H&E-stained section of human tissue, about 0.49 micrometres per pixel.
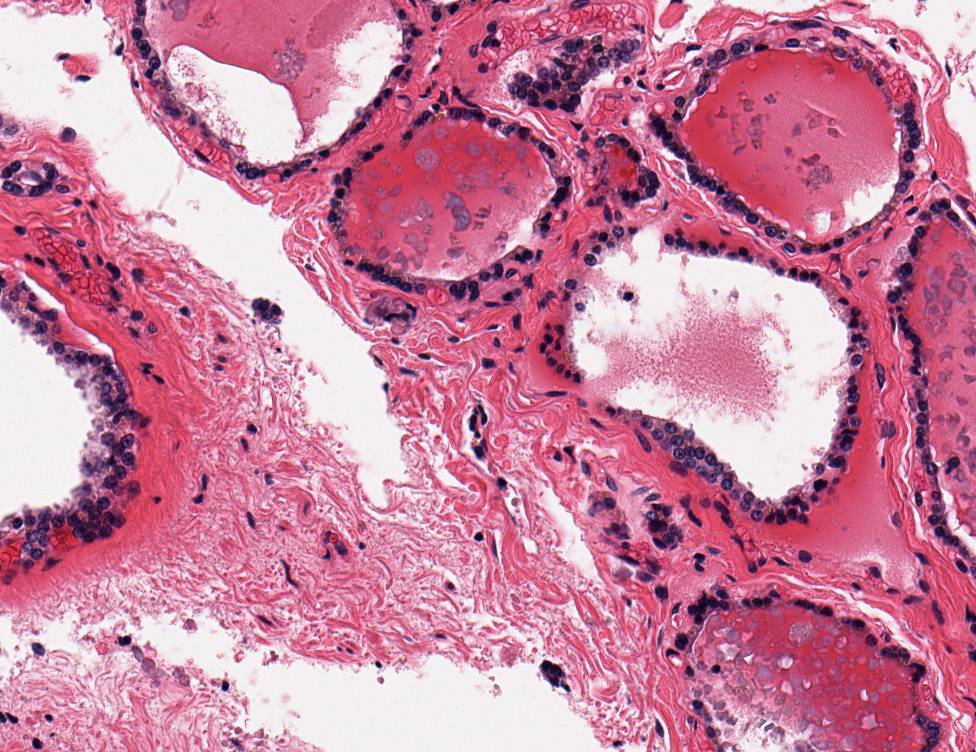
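Thyroid, haematoxylin and eosin. Rounded to oval spaces, packed across the upper and right field, are separated by thin fibrous septa; most contain pink material. Lining cells have scant cytoplasm, so their dark nuclei sit close together. Lower left: loose, wavy pink collagen fibres.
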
